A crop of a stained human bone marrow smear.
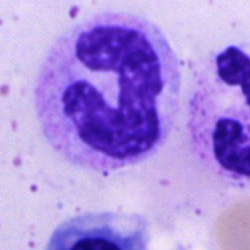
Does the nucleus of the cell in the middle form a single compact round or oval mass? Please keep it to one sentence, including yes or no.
No, its nucleus is not round or oval; it is a lobeless curved band.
